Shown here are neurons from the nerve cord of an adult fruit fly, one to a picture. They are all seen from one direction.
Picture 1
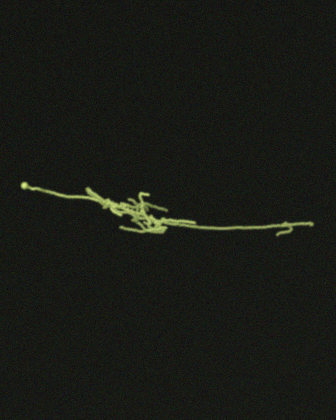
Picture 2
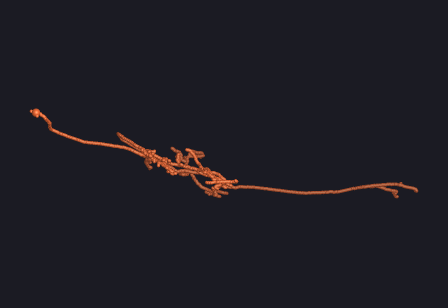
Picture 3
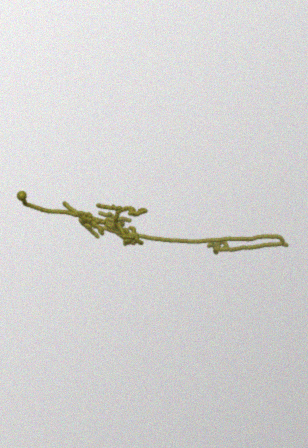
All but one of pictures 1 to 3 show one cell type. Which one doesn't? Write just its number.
3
